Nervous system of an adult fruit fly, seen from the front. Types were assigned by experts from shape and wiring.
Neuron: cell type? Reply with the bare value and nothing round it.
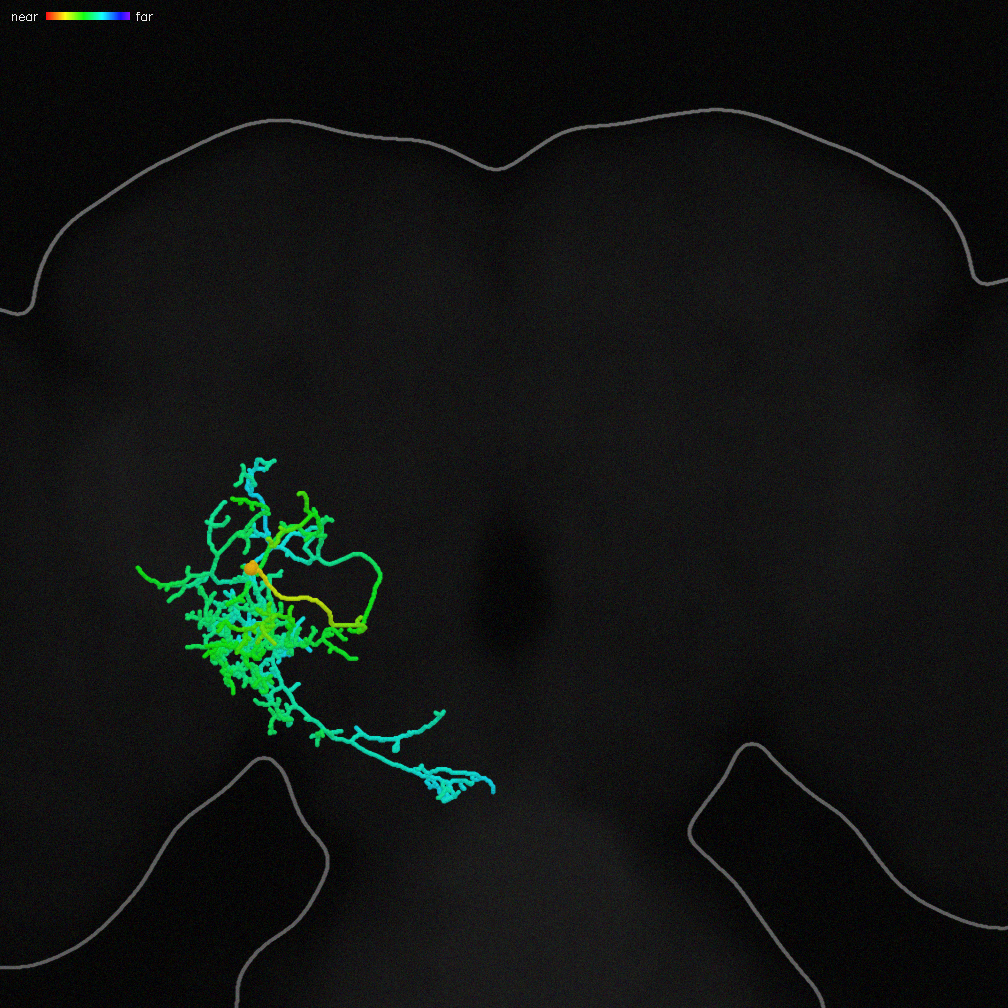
WED072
